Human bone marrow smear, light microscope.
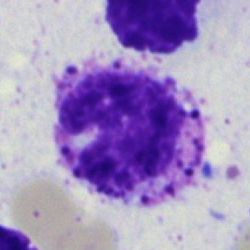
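Basophil: the nucleus fills most of the cell and has a notch cut into its left side. The cytoplasm forms a pale pink-lilac rim, widest on the right, through which coarse dark purple granules are scattered, many of them near the cell edge.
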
